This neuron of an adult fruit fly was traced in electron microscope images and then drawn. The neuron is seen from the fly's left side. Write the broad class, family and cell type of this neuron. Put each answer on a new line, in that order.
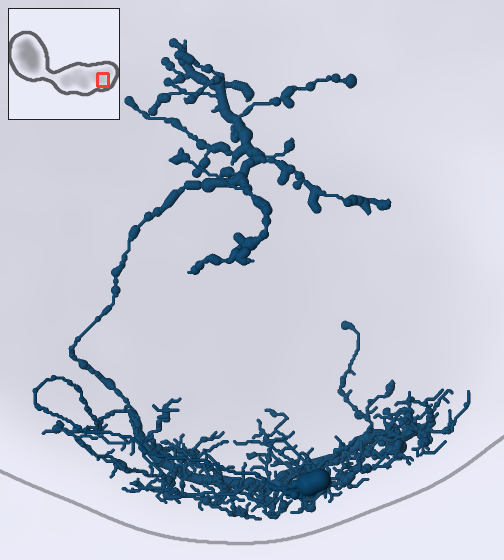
nerve-cord intrinsic neuron
hemilineage 14A
IN14A013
